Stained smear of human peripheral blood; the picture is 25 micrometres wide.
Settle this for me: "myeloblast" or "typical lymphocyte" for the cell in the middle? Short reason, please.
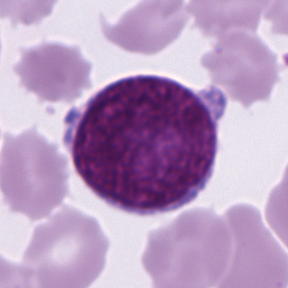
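This is a myeloblast, not a typical lymphocyte. The deciding feature is the chromatin, which is fine and stippled rather than gathered into coarse dark clumps.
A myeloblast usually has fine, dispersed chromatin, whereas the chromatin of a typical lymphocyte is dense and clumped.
Beyond that, the nucleus is round in outline, about 12 micrometres across, and fills about 90% of the cell's area. The cell itself measures about 15 by 12 micrometres. The cytoplasm is pale greyish blue and forms only a very thin rim around the nucleus, except where small pale blue blebs bulge out at the upper right and at the left edge.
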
